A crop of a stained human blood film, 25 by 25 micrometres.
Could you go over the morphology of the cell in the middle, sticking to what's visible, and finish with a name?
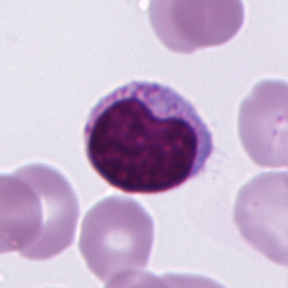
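A nucleus about 9 micrometres across sits toward the lower left of a cell about 11 micrometres across, filling about 70% of its area. Its upper right side carries a notch. Cytoplasm is widest along the upper right of the cell, and a few fine purplish granules lie within it. The cell is a large granular lymphocyte.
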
